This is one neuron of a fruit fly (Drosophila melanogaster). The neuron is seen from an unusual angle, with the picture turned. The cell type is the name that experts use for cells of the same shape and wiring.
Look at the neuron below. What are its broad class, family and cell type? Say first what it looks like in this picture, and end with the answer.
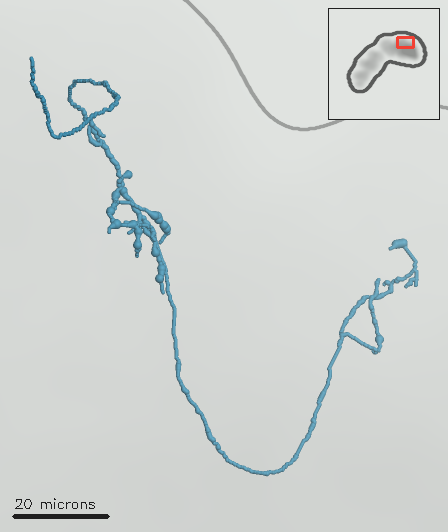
No cell body is drawn. From top to bottom in the picture it spans about 90 microns. It is a sensory neuron entering the brain. The name of its family is class olfactory. Its cell type is ORN_VC3.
